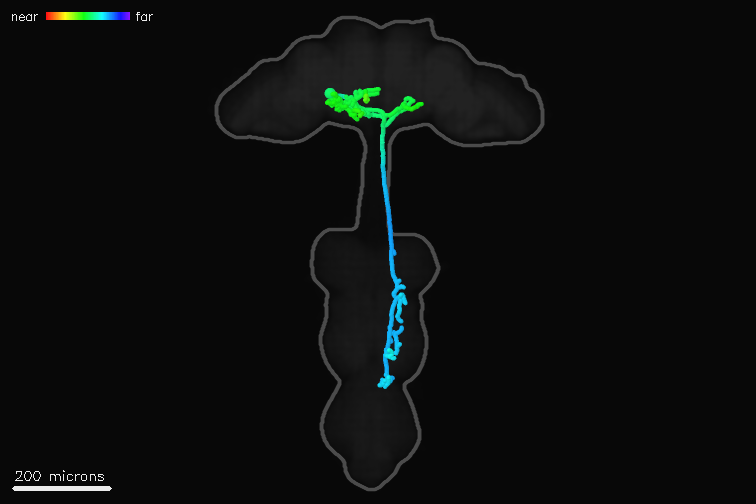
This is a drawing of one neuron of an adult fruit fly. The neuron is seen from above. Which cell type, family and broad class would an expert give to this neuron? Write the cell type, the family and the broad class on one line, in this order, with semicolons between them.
DNge110; hemilineage LB7; descending neuron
